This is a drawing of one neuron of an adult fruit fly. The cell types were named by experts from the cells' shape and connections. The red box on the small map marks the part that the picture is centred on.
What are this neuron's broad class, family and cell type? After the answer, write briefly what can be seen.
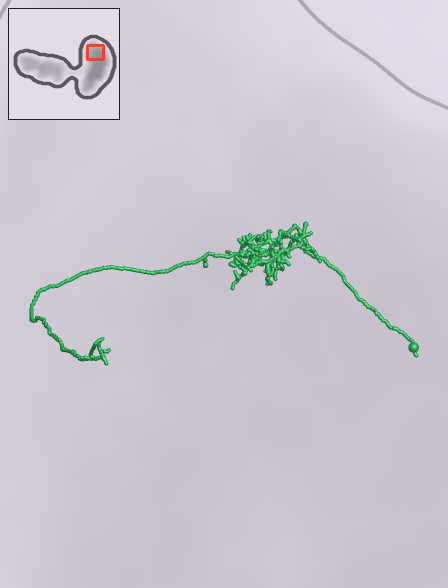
It is an optic-lobe intrinsic neuron. Its family is Tm. Its cell type is Tm5c. It is in the brain and does not reach the nerve cord. The cell body can be seen on the right of the picture.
